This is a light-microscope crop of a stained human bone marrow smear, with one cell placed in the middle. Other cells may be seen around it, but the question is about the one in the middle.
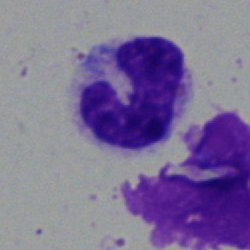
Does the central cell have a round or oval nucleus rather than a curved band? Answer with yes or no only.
No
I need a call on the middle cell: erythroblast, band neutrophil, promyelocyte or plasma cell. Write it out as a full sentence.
The target cell in the middle of the crop is a band neutrophil.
